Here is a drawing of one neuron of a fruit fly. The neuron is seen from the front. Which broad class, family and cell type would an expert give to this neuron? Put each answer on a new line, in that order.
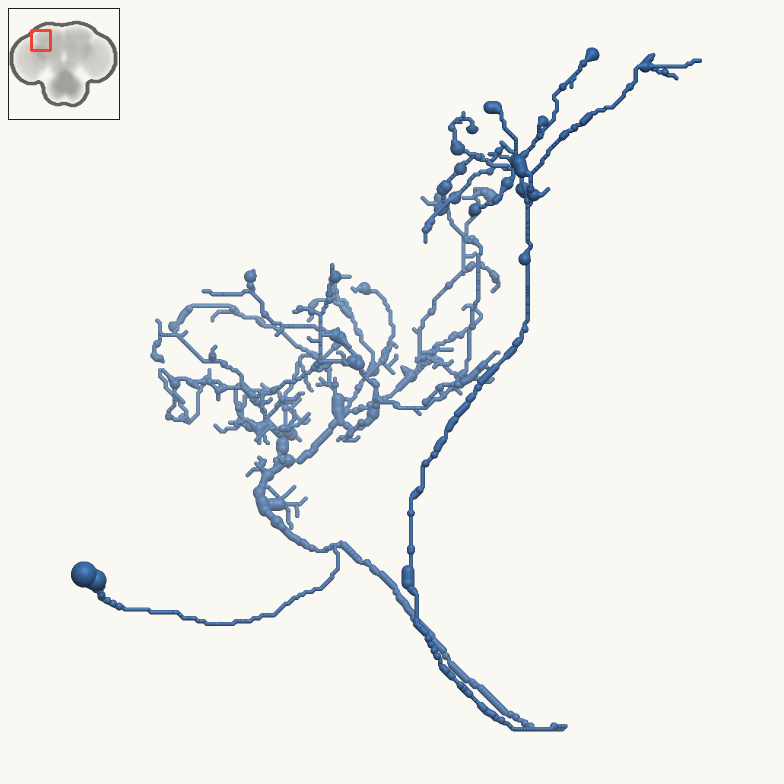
central-brain intrinsic neuron
hemilineage VLPl2_posterior
CB2596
